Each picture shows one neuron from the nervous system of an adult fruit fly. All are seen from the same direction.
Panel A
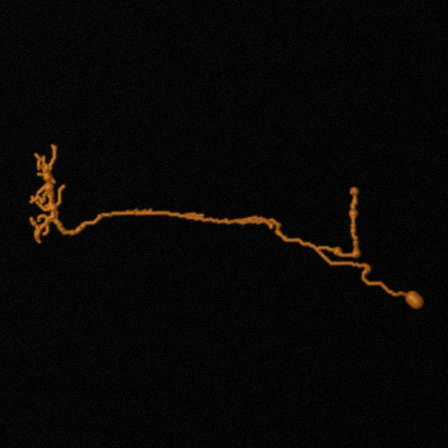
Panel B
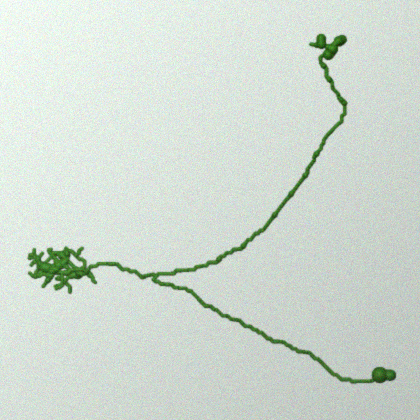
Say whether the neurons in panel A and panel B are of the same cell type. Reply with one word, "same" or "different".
different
